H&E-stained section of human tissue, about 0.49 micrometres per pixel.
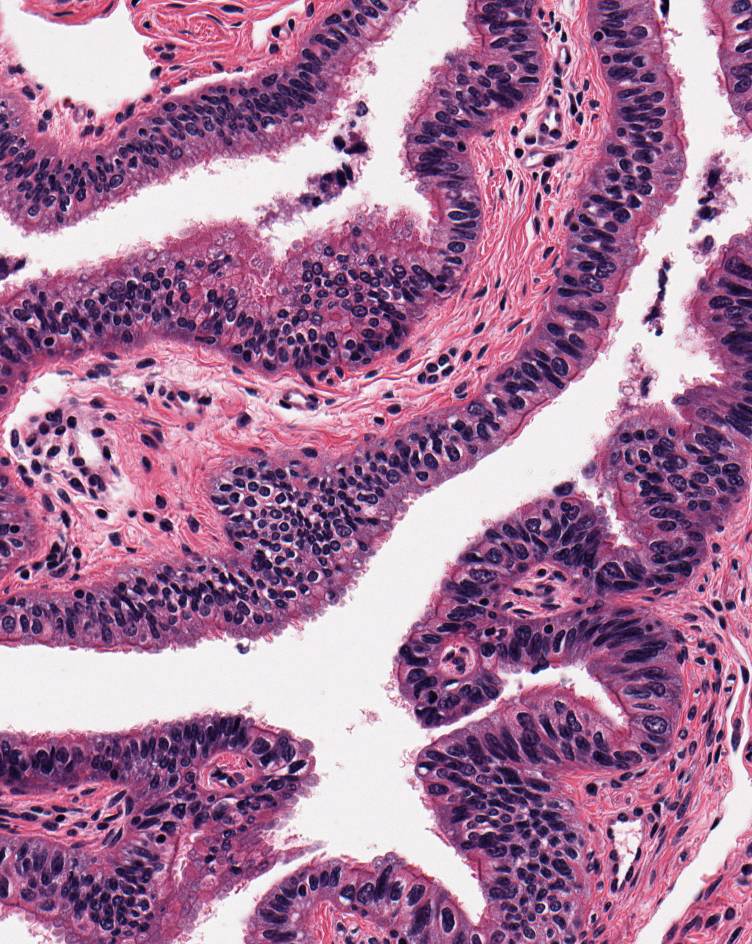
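Fallopian tube, haematoxylin and eosin. First, long folded fronds with stromal cores cross the field, parted by empty white clefts. Second, tall columnar epithelium lines the fronds, its nuclei sitting at several levels. Third, most epithelial nuclei are elongated, dark and crowded together. Fourth, the frond cores consist of pink wavy collagen with scattered spindle-shaped nuclei.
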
